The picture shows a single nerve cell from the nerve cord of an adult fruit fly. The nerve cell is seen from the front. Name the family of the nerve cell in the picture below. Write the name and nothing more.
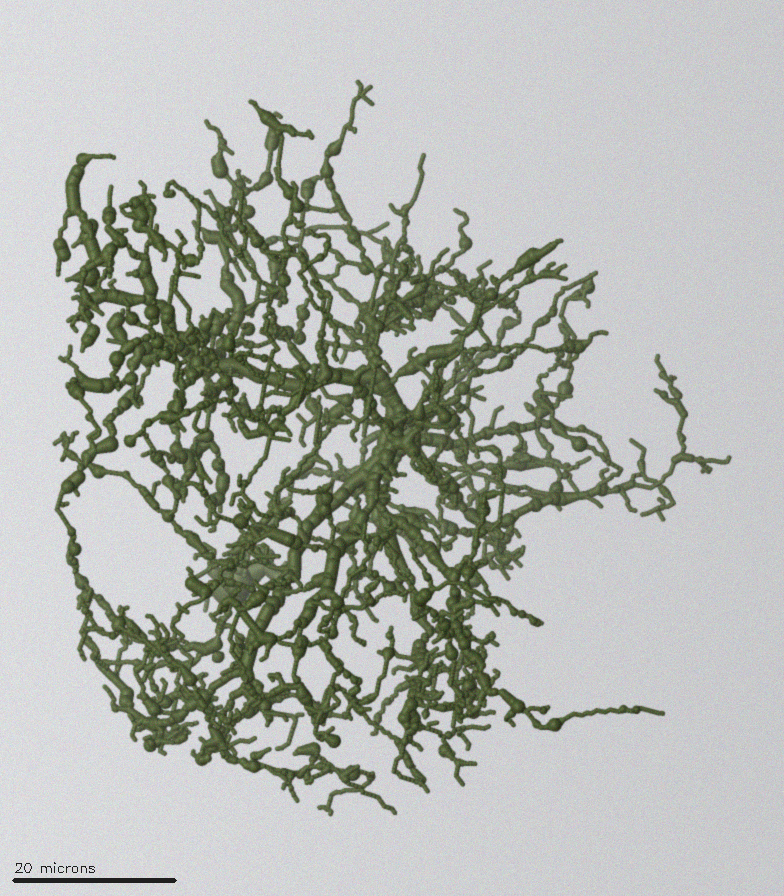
hemilineage 21A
